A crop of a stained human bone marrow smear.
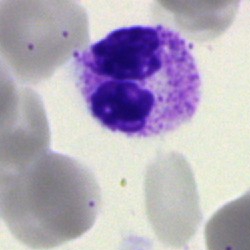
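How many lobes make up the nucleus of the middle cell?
Two, stacked one above the other.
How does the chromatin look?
Dark purple and densely condensed.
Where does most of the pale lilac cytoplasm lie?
To the right of the nucleus.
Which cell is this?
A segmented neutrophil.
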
